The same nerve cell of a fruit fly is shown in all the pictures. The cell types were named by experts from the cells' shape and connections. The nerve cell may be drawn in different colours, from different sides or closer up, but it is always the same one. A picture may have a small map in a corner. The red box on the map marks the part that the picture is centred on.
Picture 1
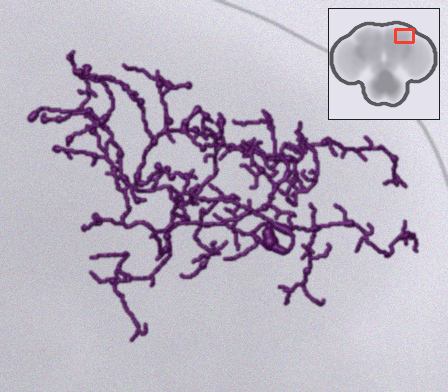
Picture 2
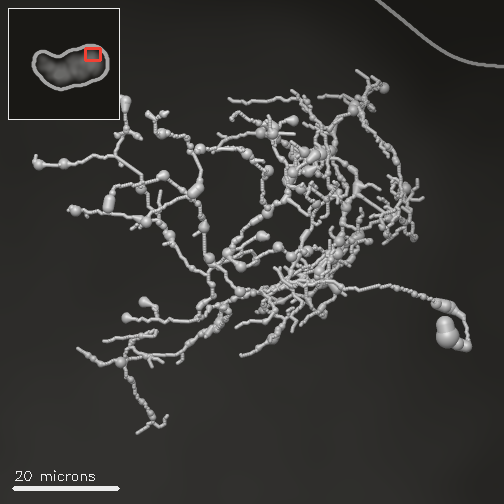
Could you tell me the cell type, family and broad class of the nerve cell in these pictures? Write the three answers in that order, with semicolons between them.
CB2285; hemilineage SLPad1_anterior; central-brain intrinsic neuron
